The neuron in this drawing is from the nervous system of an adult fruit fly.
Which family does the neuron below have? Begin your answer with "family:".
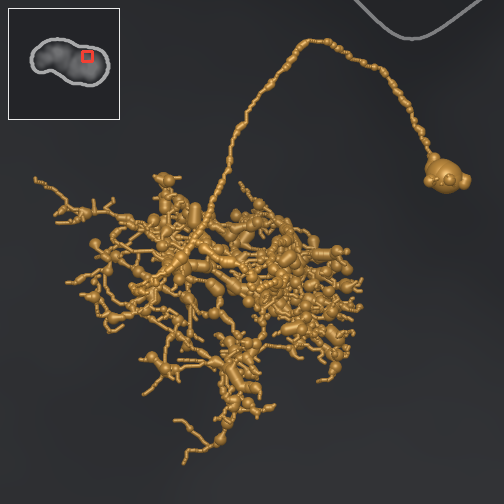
family: hemilineage TRdm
